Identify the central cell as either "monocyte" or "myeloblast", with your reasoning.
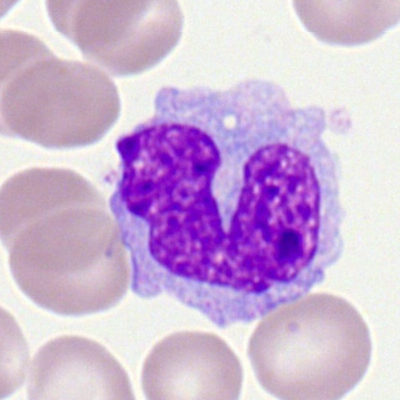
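Monocyte. Nucleus deeply notched from the top: U shape, two lobes joined at the bottom. Chromatin lacy, many small pale spaces between purple strands. Cytoplasm plentiful, pale grey-blue. One small clear vacuole in the cytoplasm above the nuclear notch.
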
